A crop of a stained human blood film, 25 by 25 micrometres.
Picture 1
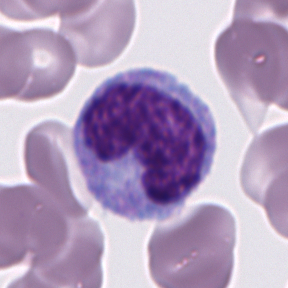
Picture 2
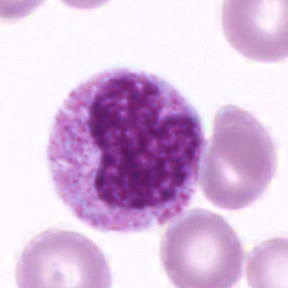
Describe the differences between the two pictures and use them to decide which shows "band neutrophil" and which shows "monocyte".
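Looking at the two, I'd put the monocyte in picture 1 and the band neutrophil in picture 2. Both have round, smooth outlines, they are close in size at about 13 micrometres across for the monocyte and about 14 micrometres for the band neutrophil, and neither nucleus shows a nucleolus.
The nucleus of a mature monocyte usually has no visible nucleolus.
Where they part is the monocyte's nucleus: it's bent into a kidney or horseshoe shape with the notch facing the lower left, and it fills about 60% of the cell's area.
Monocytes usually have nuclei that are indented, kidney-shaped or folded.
Then the cytoplasm: the monocyte's is pale grey-blue with very fine, faint pinkish-purple granules like dust, whereas the band neutrophil has many small red-pink granules scattered through its cytoplasm.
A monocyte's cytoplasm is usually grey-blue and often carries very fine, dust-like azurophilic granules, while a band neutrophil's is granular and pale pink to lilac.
In the band neutrophil the chromatin is dark purple and coarsely clumped.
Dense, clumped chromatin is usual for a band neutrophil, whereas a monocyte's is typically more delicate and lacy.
A red cell lies against the band neutrophil's right edge, and that picture is slightly soft in focus.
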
